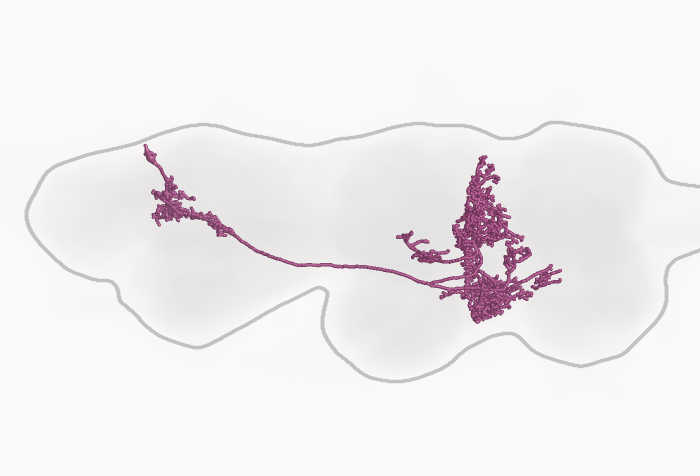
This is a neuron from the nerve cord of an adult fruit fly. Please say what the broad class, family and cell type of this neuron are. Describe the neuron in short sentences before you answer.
In this view it is wider than it is tall. This is a nerve-cord intrinsic neuron. Its family is hemilineage 05B. It is of cell type IN05B028.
